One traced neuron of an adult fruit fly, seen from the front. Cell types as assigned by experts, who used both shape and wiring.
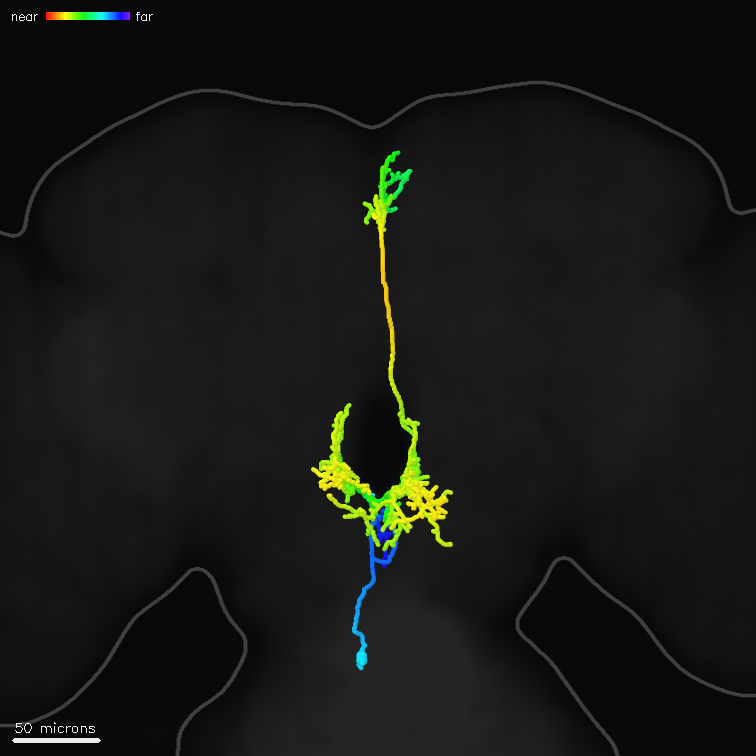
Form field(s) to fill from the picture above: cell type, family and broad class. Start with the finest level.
PRW056; hemilineage LB5; central-brain intrinsic neuron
